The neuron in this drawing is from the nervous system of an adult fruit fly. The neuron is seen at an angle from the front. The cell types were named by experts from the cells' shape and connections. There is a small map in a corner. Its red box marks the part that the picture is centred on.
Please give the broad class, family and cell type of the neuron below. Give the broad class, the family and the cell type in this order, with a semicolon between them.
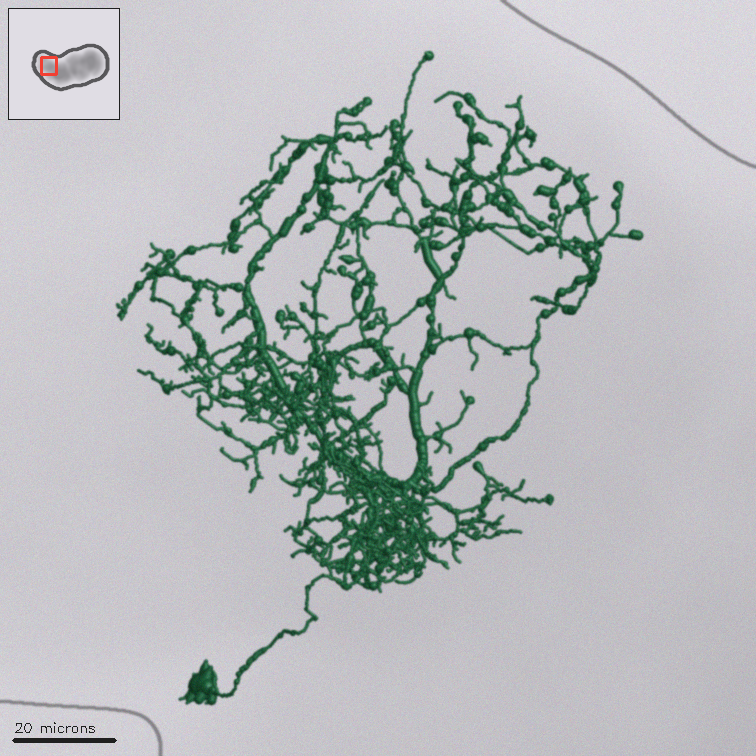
nerve-cord intrinsic neuron; hemilineage 14A; IN14A009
